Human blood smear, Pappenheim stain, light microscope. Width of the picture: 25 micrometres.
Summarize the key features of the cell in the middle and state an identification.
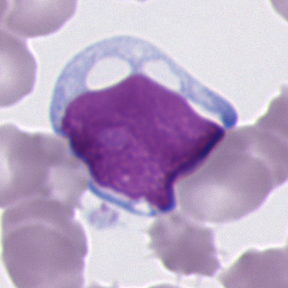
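The nucleus has an irregular, angular outline with pointed corners and measures about 14 by 12 micrometres. Its chromatin is finely textured and deep purple, not coarsely clumped. One faint, pale, rounded area lies just left of the nuclear centre. Above the nucleus, two large clear vacuoles sit side by side in the cytoplasm. This cell is a typical lymphocyte.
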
